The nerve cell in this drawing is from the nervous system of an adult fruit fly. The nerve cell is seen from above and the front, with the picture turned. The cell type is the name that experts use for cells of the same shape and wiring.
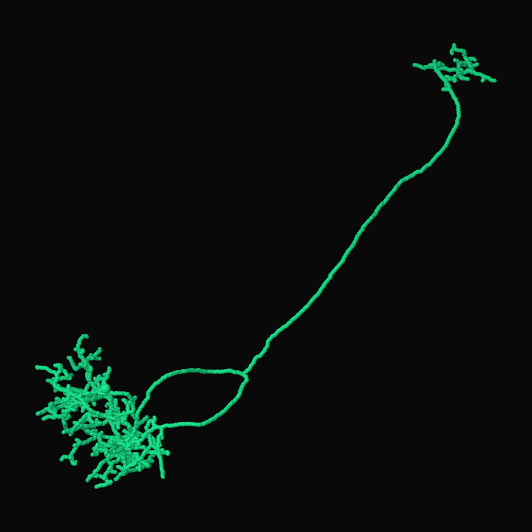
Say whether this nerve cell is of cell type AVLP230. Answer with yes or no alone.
no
